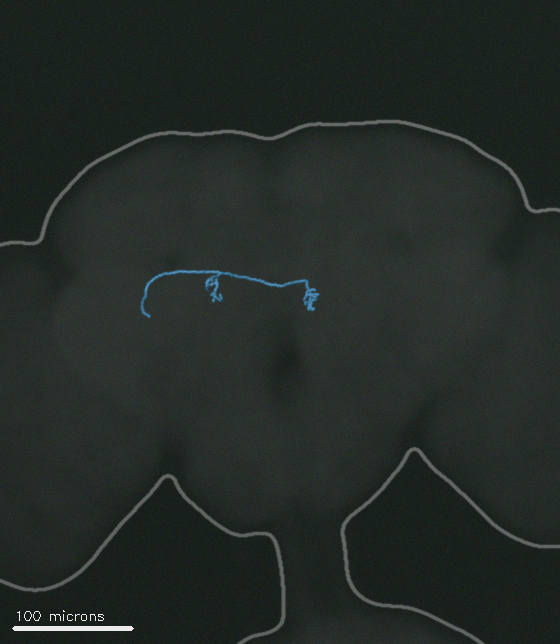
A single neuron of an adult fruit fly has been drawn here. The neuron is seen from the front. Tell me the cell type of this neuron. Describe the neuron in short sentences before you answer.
The drawing shows no cell body. From left to right in the picture it spans about 150 microns. This is a sensory neuron entering the brain. The cell type is ORN_DC4.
